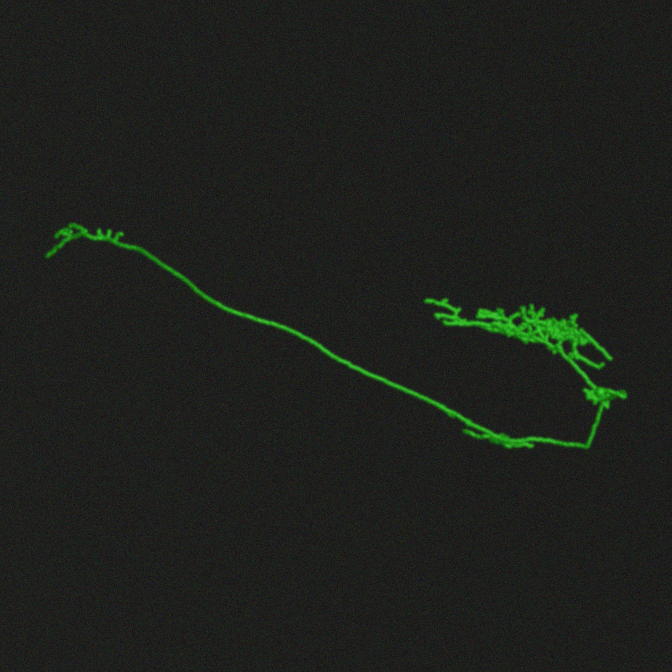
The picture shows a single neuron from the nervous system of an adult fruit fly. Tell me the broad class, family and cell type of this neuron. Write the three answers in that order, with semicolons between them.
ascending neuron; hemilineage 07B; AN07B041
